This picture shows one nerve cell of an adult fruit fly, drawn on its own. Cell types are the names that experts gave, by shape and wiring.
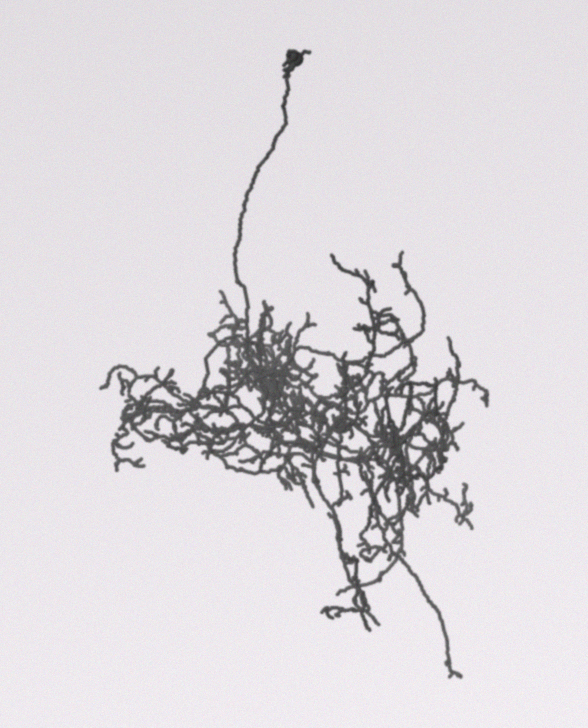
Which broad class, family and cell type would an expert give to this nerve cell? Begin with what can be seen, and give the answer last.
The picture shows more than a hundred branch ends. As drawn here it is taller than it is wide. It is a nerve-cord intrinsic neuron. Its family is hemilineage 00A. Its cell type is IN00A033.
